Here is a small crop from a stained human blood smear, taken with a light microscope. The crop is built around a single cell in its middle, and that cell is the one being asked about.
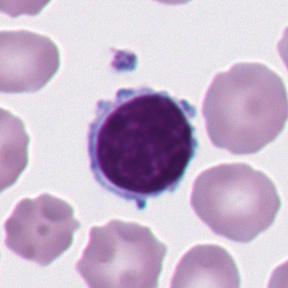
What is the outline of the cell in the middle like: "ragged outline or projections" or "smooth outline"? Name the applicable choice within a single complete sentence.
Rough rather than smooth is the outline of this cell.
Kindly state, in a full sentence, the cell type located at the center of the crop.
Positioned in the middle of the crop is a typical lymphocyte.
